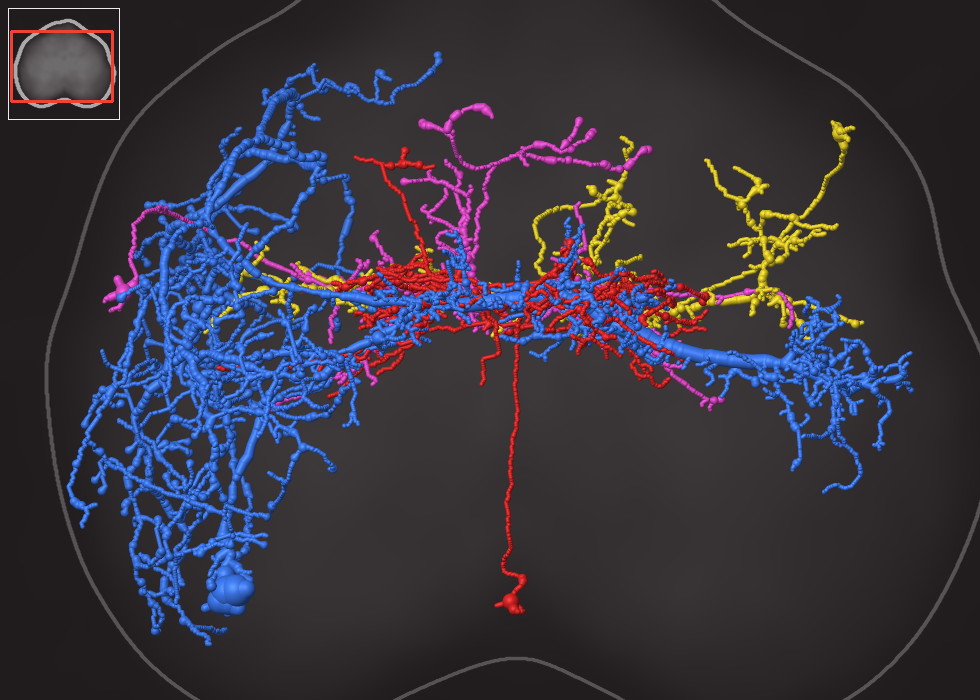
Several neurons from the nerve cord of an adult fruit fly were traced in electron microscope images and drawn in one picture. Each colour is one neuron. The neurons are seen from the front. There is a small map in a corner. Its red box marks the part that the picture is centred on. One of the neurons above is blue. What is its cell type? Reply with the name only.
IN12A001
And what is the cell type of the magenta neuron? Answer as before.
IN11A035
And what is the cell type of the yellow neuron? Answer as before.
IN11A028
